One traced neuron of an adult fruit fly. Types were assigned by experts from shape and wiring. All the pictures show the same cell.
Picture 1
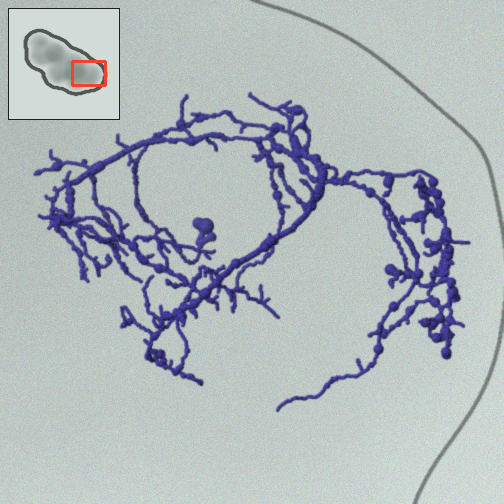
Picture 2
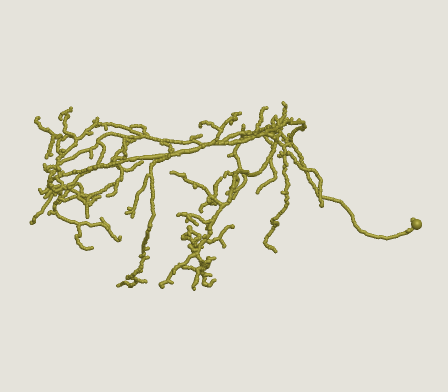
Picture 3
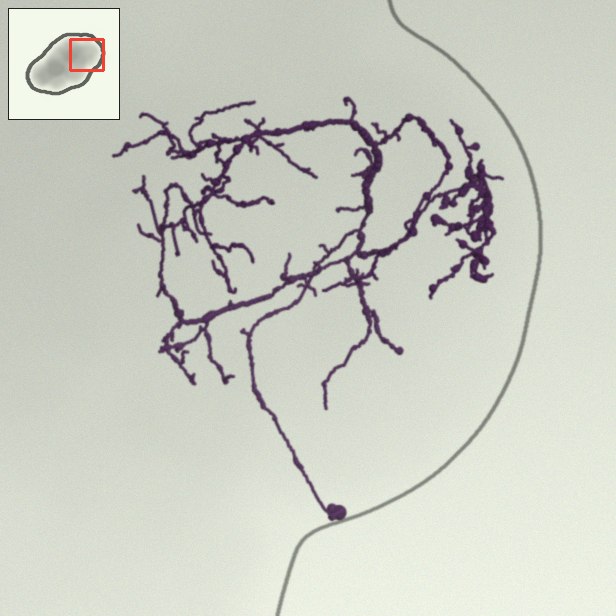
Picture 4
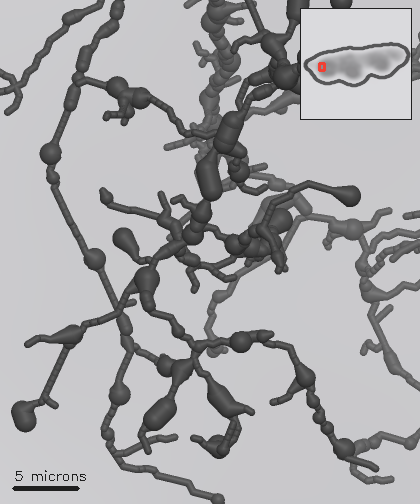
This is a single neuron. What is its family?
hemilineage 03A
